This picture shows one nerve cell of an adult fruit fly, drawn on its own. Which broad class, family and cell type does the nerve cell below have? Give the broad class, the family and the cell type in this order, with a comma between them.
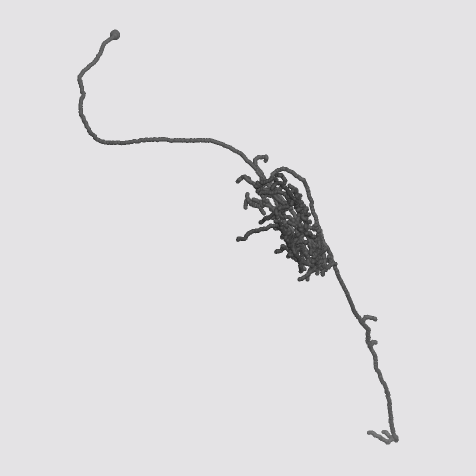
nerve-cord intrinsic neuron, hemilineage 23B, IN23B089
